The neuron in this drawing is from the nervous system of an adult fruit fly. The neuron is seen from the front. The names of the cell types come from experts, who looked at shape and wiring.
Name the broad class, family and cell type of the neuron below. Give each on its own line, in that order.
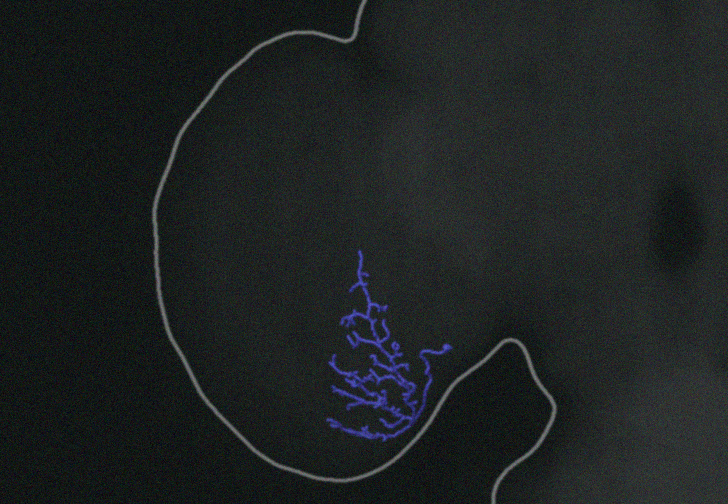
optic-lobe intrinsic neuron
Cm
Cm11c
